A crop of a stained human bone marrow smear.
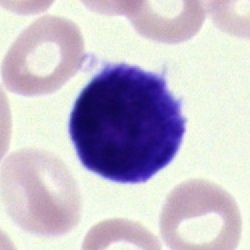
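Lymphocyte in a stained bone marrow smear. Its edge is finely uneven rather than smooth, with a few fine, short projections extending from the upper edge. The chromatin is dense and dark, staining deep blue-purple. No vacuoles are visible in the cell.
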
